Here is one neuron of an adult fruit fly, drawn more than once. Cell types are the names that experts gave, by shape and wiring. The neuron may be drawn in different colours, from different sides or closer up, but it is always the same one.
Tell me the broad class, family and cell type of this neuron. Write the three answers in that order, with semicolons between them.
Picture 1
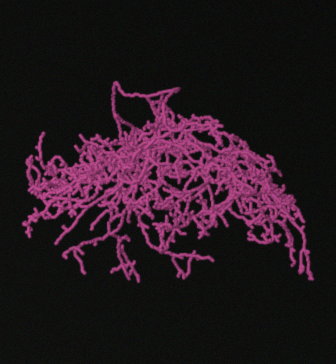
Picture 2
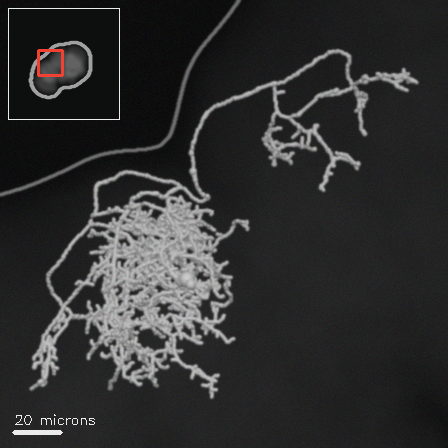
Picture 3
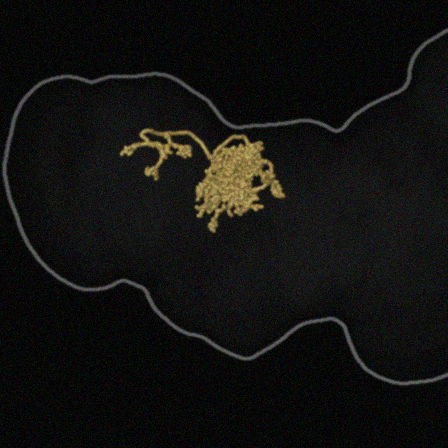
central-brain intrinsic neuron; hemilineage SMPad1; SMP081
